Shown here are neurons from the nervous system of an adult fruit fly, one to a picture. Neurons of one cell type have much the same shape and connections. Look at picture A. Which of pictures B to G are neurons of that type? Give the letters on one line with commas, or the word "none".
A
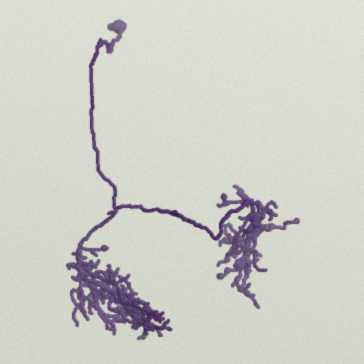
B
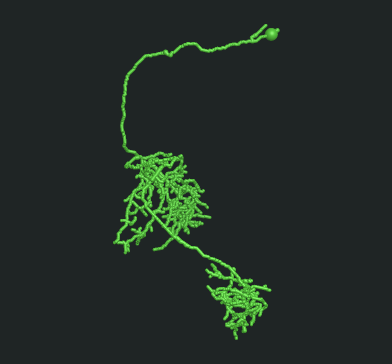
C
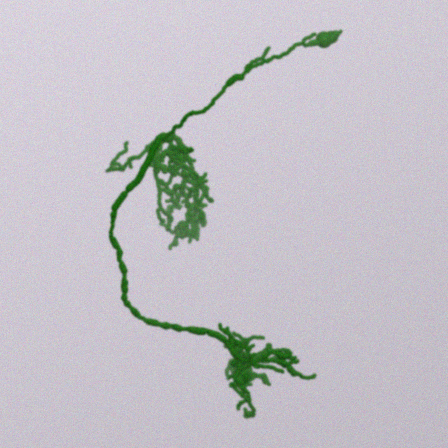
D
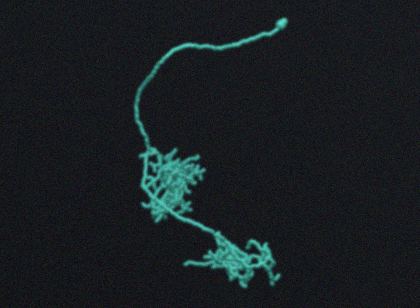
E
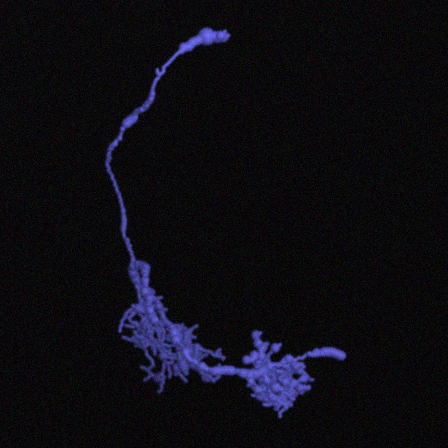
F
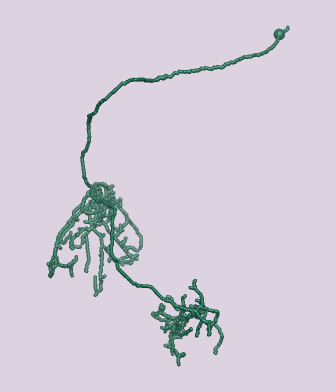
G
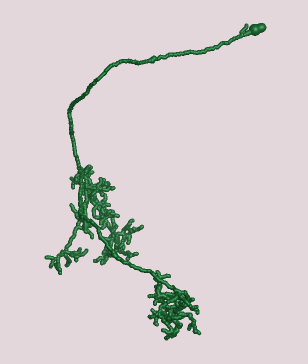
B, F, G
